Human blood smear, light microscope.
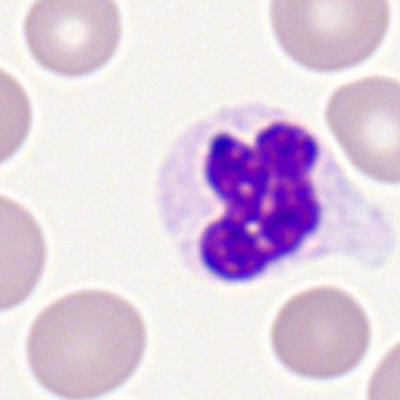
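Segmented neutrophil, the cell in the middle of a stained human blood smear under the light microscope. Its nucleus is divided into several lobes lying close together, with dark purple, coarsely clumped chromatin. The pale pinkish-lilac cytoplasm holds fine, faint granules.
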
